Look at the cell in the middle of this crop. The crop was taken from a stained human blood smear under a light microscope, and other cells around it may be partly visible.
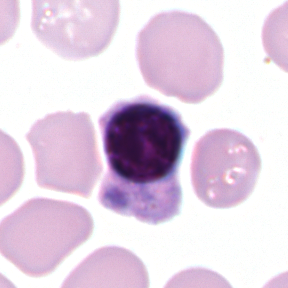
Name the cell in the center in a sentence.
Positioned in the middle of the crop is a normoblast.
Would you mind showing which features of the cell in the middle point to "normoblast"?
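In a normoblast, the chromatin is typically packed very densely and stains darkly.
Here it is dark purple and densely condensed, so that part sits well with the name.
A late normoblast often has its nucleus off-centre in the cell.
Most of this cell's cytoplasm lies below the nucleus, which I'd count as fitting that too. The cytoplasm itself is a pale greyish lilac.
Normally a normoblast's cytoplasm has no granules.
What gives me pause is a darker purple patch in the lower left of the cytoplasm.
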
